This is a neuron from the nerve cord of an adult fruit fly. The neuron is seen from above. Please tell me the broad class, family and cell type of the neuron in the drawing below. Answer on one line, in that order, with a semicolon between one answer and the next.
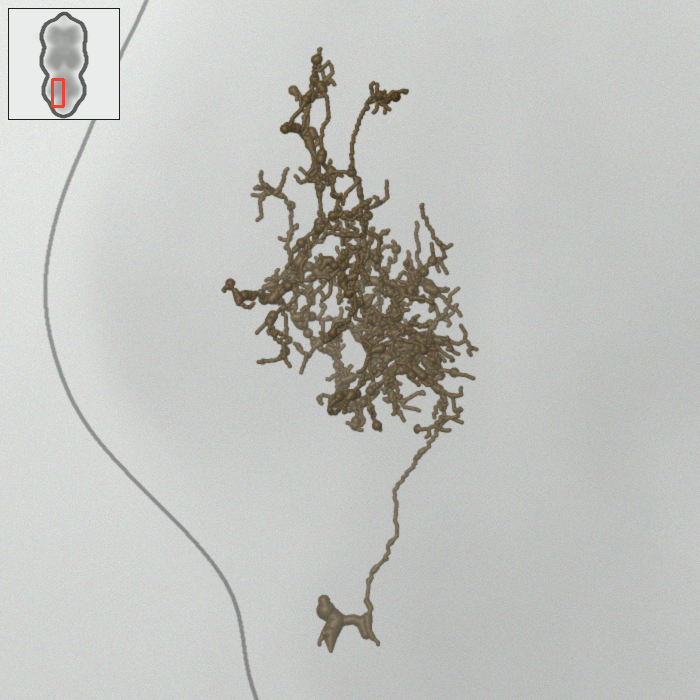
nerve-cord intrinsic neuron; hemilineage 01B; IN01B008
